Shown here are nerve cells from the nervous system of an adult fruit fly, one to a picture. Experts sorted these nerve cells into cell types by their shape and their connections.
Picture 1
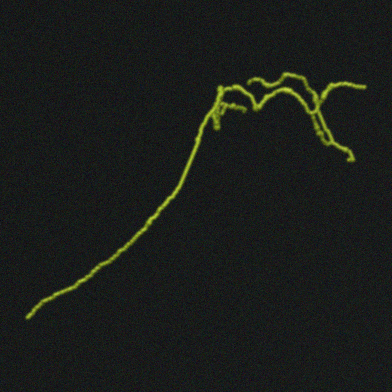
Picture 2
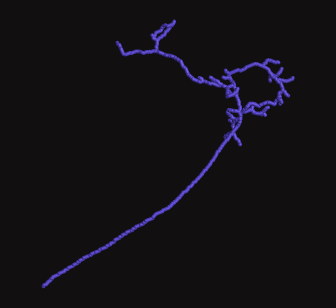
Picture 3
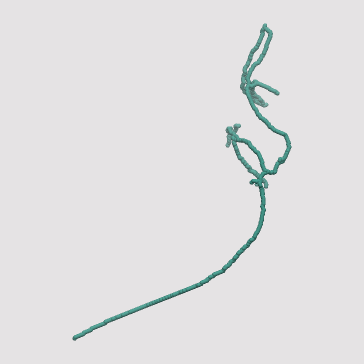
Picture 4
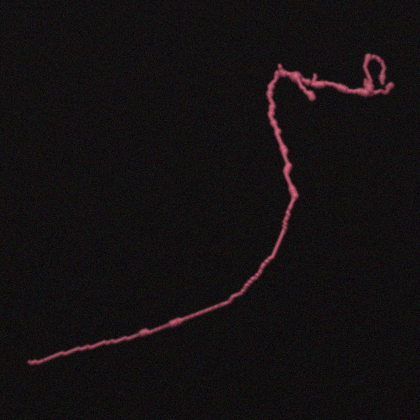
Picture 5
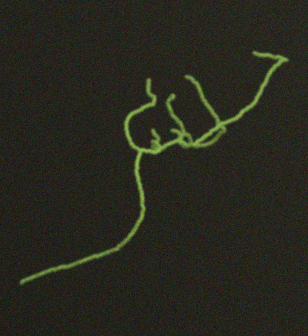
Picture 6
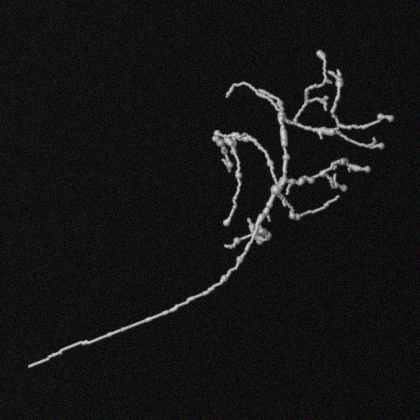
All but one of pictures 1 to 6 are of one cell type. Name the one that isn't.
4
